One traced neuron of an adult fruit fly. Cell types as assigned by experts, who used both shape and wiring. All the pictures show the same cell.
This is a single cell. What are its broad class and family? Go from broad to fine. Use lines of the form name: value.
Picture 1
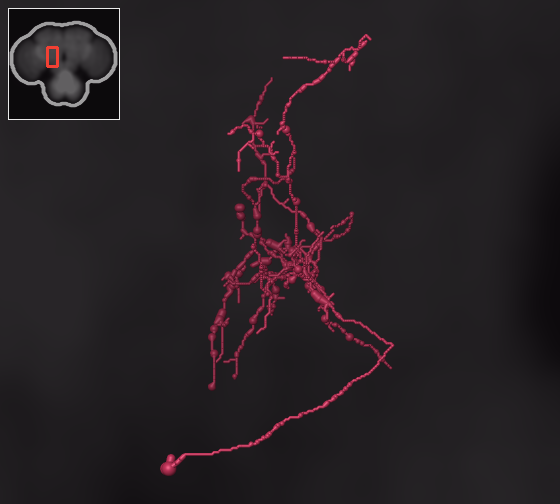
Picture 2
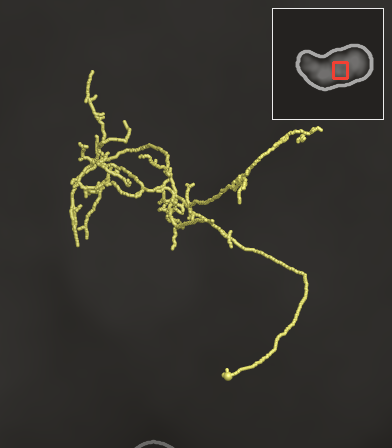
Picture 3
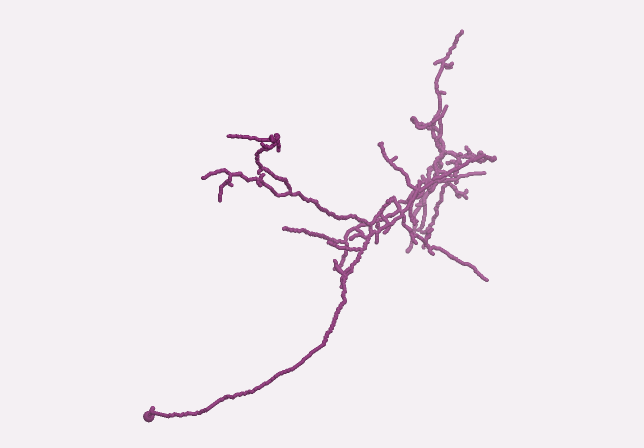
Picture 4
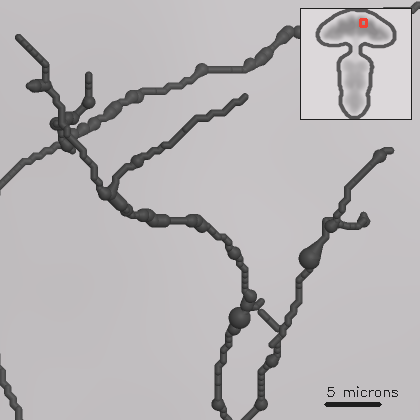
broad class: central-brain intrinsic neuron
family: hemilineage LALv1_ventral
